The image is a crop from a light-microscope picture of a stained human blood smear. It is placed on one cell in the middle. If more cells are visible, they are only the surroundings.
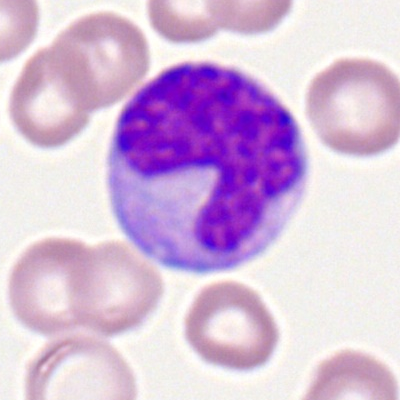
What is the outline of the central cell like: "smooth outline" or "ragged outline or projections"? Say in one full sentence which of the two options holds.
The border of this cell is smooth and even.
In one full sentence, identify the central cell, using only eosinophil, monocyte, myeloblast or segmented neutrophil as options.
Classified as a monocyte is the cell in the middle of this crop.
